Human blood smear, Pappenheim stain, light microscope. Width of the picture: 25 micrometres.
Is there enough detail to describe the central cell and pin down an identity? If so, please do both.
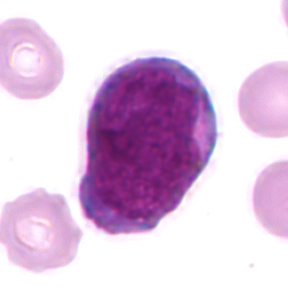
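Look first at how much of the cell the nucleus takes up: it fills most of it, leaving only a narrow rim of cytoplasm. Notice that the chromatin is fine and evenly stippled, not clumped into dark blocks. That thin rim of cytoplasm is blue, and beside the nucleus, on the right side of the cell, lies a pale area. This is an atypical promyelocyte.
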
